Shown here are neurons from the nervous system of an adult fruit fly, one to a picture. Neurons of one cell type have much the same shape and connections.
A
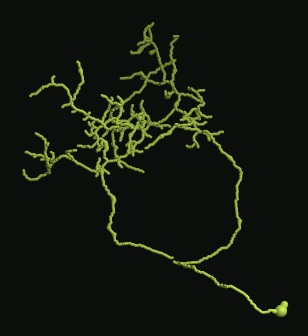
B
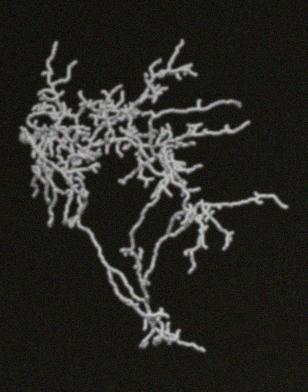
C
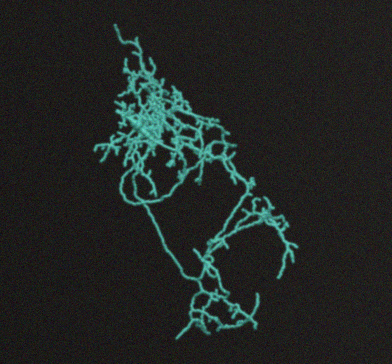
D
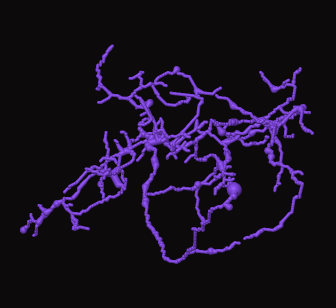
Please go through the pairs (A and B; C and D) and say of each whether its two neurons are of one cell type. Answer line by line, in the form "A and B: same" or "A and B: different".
A and B: different
C and D: different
